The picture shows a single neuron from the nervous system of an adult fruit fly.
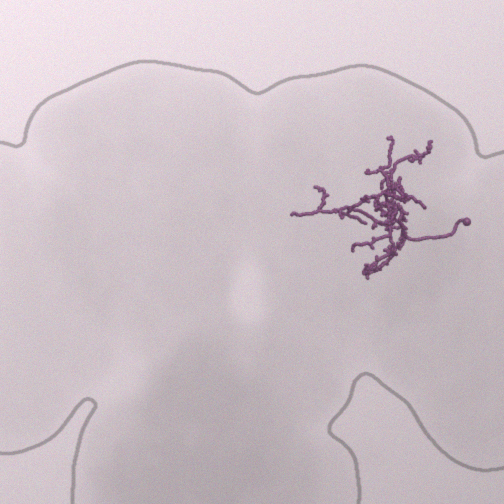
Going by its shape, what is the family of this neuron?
hemilineage VLPl2_medial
